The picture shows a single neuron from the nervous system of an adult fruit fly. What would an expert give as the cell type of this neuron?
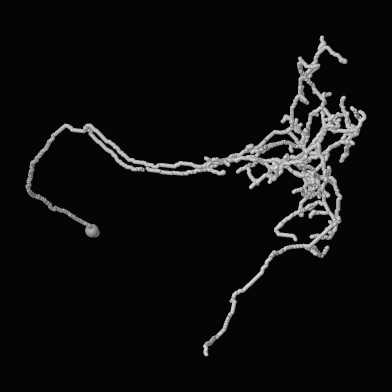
WED042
